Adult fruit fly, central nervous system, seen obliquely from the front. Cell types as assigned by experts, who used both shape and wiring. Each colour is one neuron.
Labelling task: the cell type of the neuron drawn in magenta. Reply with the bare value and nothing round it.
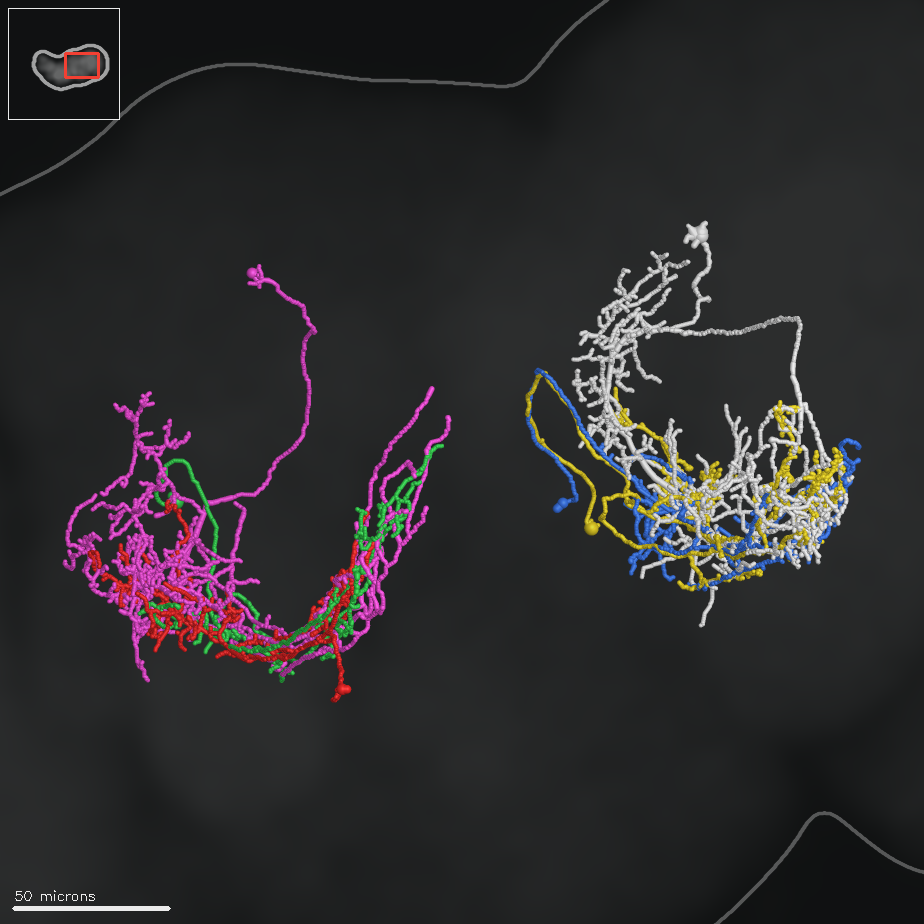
LAL203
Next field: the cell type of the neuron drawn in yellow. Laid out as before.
WED153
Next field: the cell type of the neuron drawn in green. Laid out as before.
WED155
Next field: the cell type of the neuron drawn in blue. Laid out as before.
CB2037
